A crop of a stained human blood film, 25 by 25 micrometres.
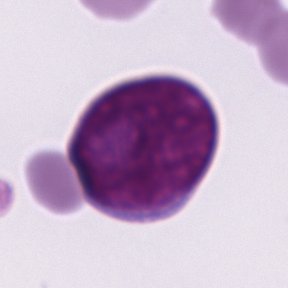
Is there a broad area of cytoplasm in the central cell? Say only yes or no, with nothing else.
No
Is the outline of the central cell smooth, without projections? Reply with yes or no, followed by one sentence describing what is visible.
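Yes. The cell's outline is smooth and rounded, without notches or blebs.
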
